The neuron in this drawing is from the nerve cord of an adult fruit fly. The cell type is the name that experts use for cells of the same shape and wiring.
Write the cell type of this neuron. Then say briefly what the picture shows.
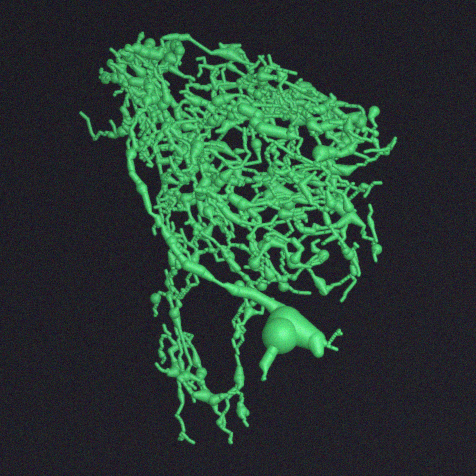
The cell type is INXXX184. Its broad class is nerve-cord intrinsic neuron. In this view it is taller than it is wide.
